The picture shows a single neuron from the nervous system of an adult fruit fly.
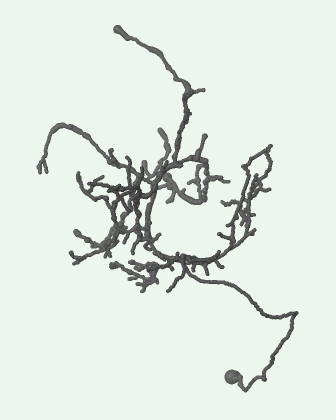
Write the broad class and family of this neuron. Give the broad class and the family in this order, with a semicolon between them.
nerve-cord intrinsic neuron; hemilineage 13B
